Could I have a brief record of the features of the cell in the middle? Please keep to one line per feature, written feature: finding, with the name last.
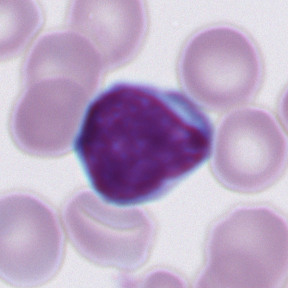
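Cell shape: irregular, tapering toward the right
Nuclear form: one single mass, no lobes
Chromatin: dense, coarsely clumped, small paler patches between clumps
Nucleolar detail: no distinct nucleoli seen
Identification: typical lymphocyte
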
